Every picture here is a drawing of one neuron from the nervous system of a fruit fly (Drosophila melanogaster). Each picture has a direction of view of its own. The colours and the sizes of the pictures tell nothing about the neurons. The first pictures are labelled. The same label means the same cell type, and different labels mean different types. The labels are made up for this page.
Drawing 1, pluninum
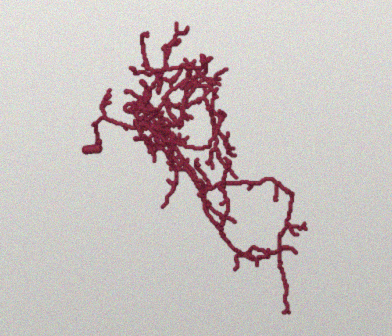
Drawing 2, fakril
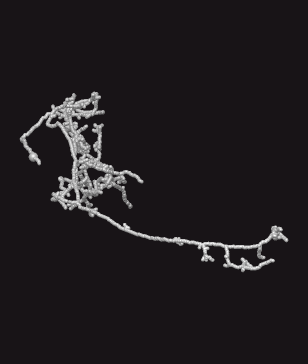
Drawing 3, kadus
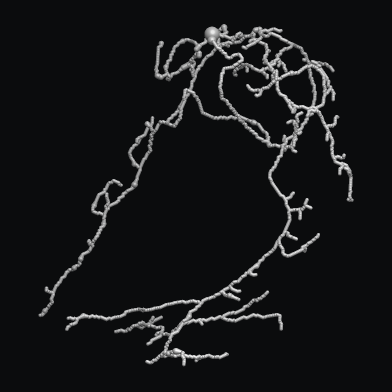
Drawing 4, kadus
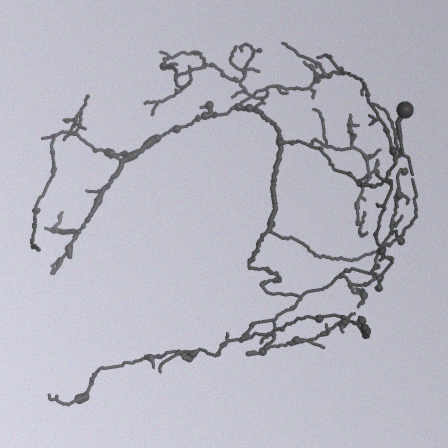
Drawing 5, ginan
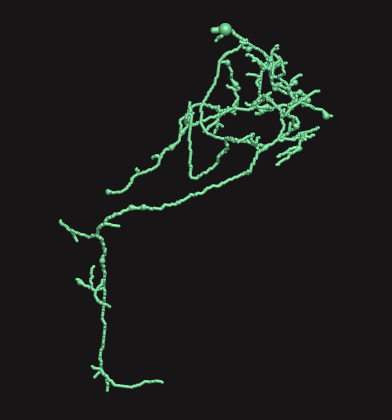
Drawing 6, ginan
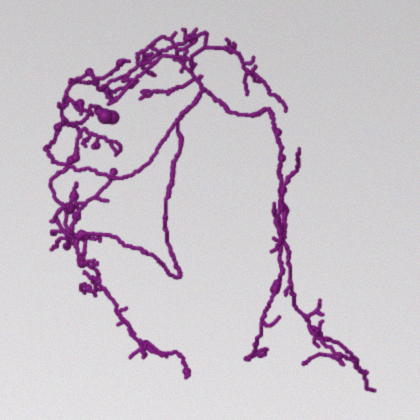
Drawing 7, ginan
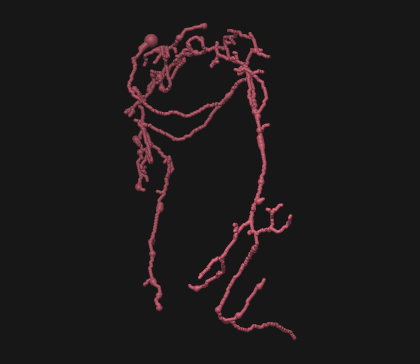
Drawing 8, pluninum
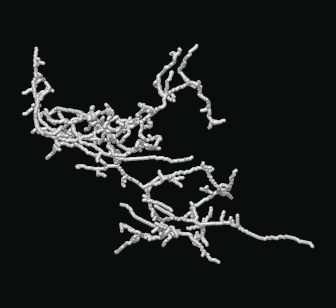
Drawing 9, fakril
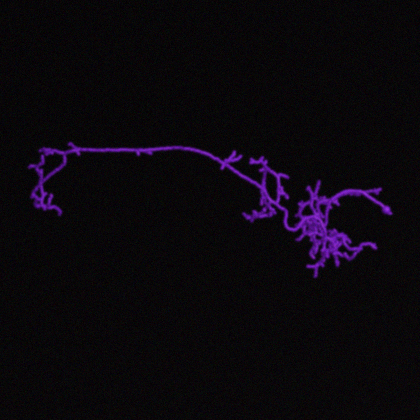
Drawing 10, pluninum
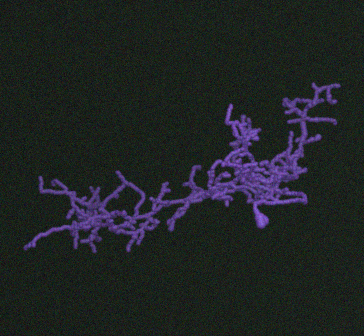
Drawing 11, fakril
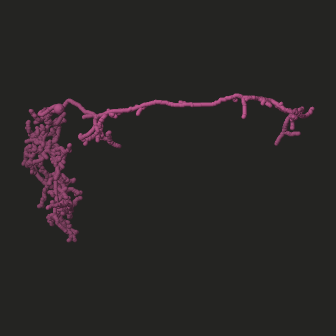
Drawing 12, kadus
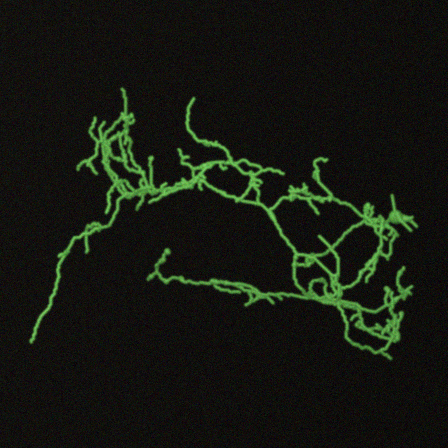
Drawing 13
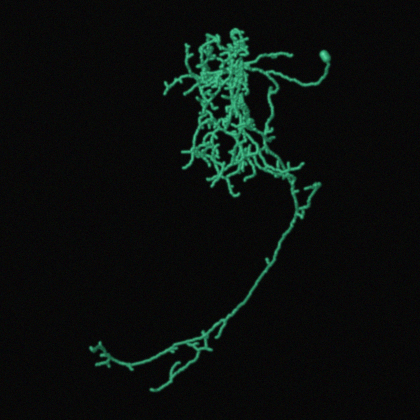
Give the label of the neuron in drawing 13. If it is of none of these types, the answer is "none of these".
fakril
